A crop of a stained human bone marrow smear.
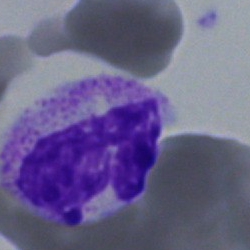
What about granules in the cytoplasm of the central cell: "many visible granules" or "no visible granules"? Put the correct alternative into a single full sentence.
What the cytoplasm holds is many visible granules.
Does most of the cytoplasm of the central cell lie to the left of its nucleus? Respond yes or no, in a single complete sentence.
Yes, it is toward the right that the nucleus of this cell lies.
